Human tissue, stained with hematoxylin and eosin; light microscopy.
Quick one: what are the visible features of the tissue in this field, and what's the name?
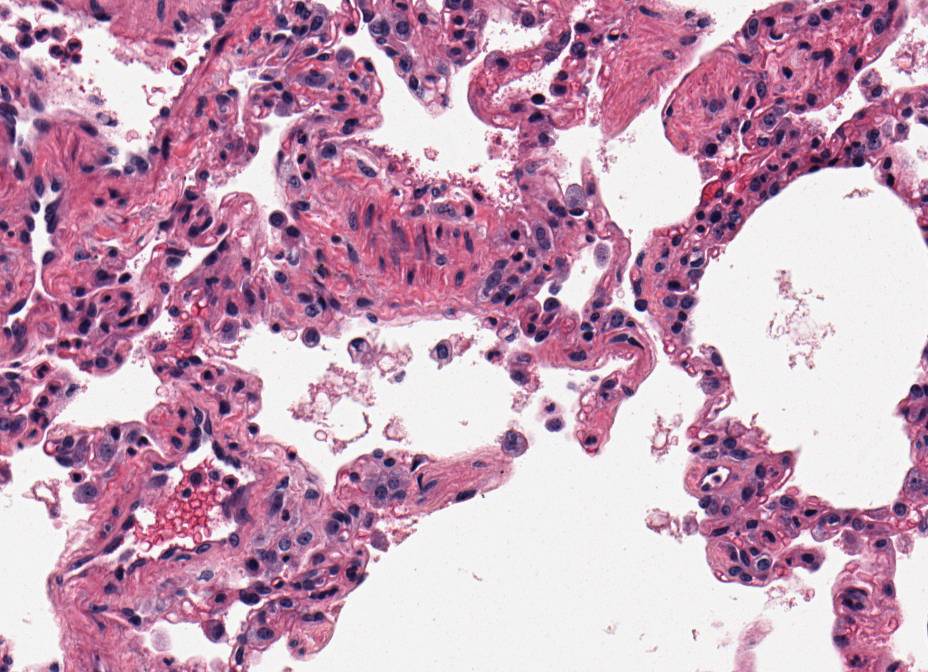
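A network of branching tissue walls encloses irregular open spaces, largest at right. Upper centre: a wall holds elongated spindle-shaped nuclei in a roughly parallel cluster. Thickened walls contain wavy pink fibrillar stroma. A few rounded detached cells lie free in the central space. Name: lung.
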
